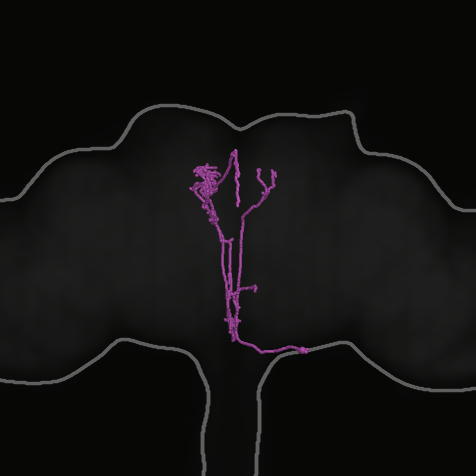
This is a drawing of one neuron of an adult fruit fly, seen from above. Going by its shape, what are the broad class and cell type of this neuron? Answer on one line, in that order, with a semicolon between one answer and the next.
central-brain intrinsic neuron; FLA018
